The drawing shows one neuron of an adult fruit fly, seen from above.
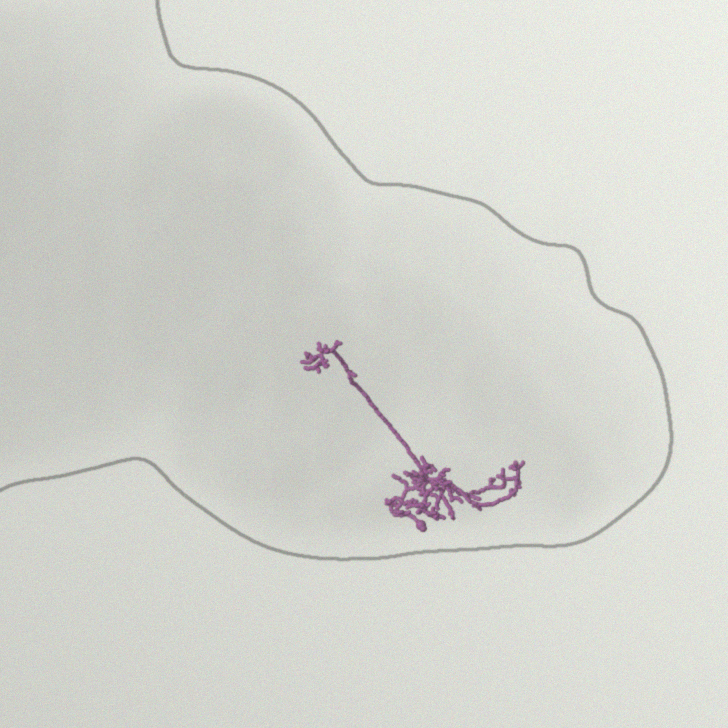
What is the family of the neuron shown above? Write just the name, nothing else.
Y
